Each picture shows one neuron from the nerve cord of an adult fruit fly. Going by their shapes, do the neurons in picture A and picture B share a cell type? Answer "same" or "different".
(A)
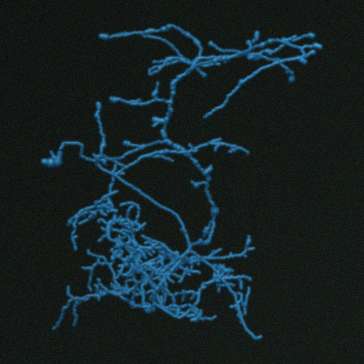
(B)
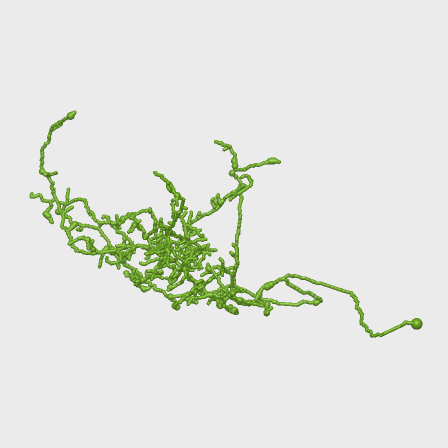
different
